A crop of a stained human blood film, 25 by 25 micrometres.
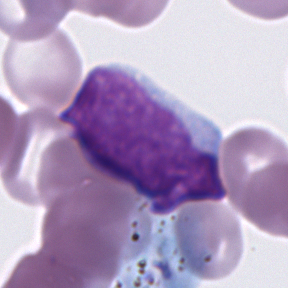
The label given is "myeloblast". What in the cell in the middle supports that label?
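In keeping with a myeloblast, the nucleus fills most of the cell.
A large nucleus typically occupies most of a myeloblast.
The narrow band of pale blue cytoplasm along the upper right side likewise matches a high nucleus-to-cytoplasm ratio.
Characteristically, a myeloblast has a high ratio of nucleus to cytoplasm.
The cell outline is angular and roughly rectangular rather than round. No vacuoles are seen in the cytoplasm.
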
